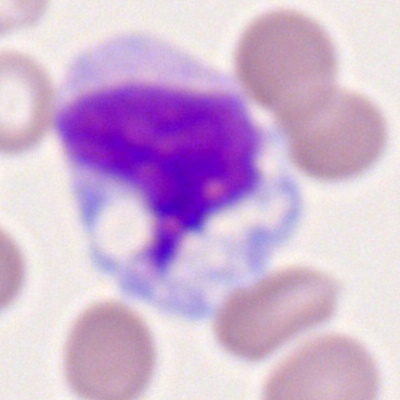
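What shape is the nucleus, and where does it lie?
Irregular, lying mainly in the upper part of the cell, with a narrow extension running downward toward the bottom.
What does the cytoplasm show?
It is pale blue, with many clear vacuoles filling it below the nucleus.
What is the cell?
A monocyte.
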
